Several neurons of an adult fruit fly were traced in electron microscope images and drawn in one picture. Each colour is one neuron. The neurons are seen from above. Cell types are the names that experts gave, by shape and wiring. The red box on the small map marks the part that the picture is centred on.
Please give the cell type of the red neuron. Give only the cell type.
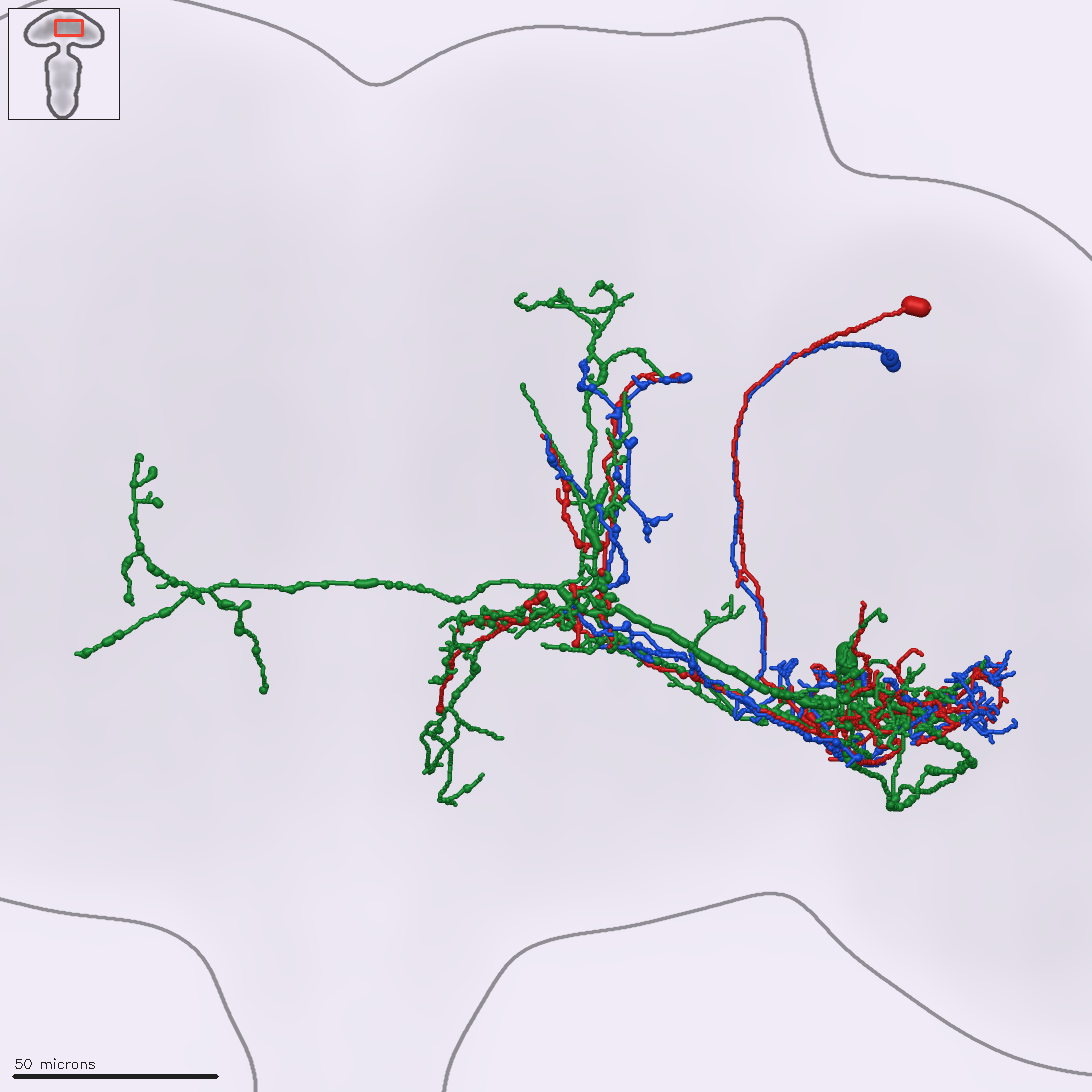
PLP028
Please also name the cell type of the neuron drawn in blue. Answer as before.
PLP026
